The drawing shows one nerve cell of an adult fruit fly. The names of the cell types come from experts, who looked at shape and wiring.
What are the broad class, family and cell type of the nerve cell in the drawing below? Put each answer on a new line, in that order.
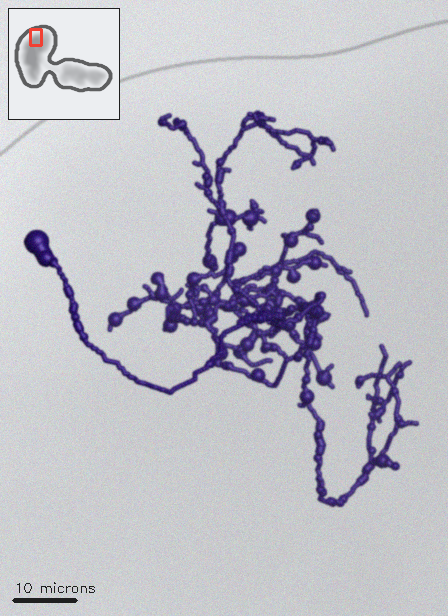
central-brain intrinsic neuron
hemilineage SLPal5
SLP141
